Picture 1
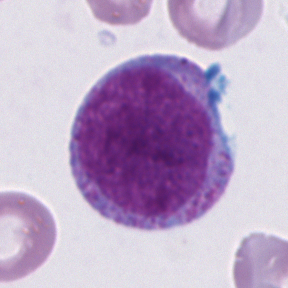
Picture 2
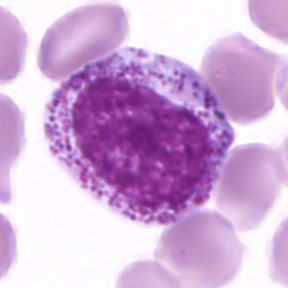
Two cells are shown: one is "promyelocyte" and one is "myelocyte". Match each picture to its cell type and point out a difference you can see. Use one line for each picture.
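Picture 1 shows a promyelocyte: The cytoplasm is blue.
Picture 2 shows a myelocyte: The cytoplasm between the granules is pale and nearly colourless.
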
